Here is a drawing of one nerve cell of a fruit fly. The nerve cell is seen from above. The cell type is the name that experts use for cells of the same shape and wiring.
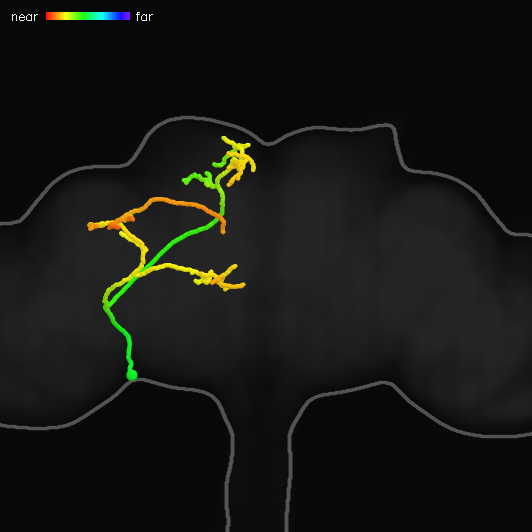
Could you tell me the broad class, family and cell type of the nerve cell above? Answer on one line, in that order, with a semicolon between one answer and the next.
central-brain intrinsic neuron; hemilineage VLPl&p1_posterior; SMP573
